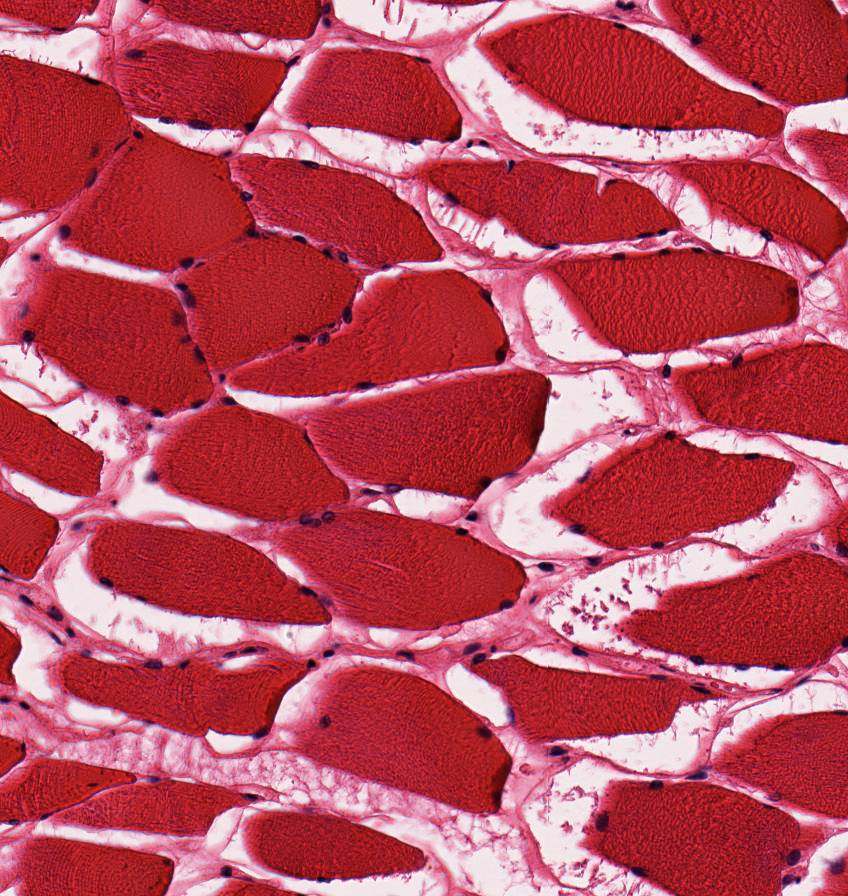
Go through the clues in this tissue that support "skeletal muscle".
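Skeletal muscle is the name here, so take the features in turn. First, the fibre nuclei lie at the edges of the fibres, flattened against their rims.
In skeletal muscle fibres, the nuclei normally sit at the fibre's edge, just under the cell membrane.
So that placement fits. Second, many fibres show several dark nuclei spaced along their rims. Third, the fibre cytoplasm is deep red and evenly stained, with a fine mottled texture. Fourth, thin pale pink strands of connective tissue run between the fibres.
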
